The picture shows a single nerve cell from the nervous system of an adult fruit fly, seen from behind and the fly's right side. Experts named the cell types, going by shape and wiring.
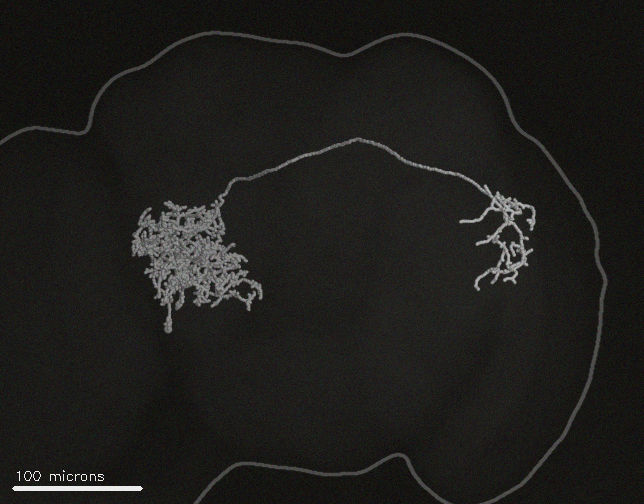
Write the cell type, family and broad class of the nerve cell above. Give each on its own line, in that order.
AVLP323
hemilineage VLPl&p2_lateral
central-brain intrinsic neuron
